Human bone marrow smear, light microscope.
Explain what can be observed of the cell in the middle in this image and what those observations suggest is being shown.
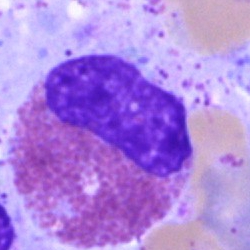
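Let me start with the outline, which is roughly round. The nucleus lies off-centre, up toward the right, and its chromatin stains a deep purple. Then the cytoplasm: it is packed with coarse, round granules, orange-pink in colour. So this one is an eosinophil.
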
